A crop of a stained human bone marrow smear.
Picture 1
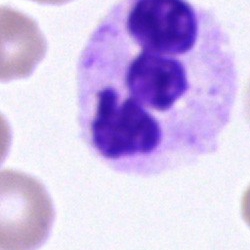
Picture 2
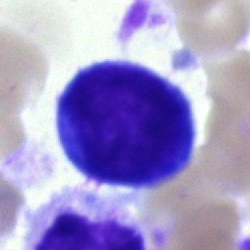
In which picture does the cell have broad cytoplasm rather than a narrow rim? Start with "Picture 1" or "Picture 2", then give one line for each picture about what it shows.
Picture 1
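What picture 1 shows: The cytoplasm is abundant and pale lilac.
What picture 2 shows: Little or no cytoplasm is visible around the nucleus.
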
